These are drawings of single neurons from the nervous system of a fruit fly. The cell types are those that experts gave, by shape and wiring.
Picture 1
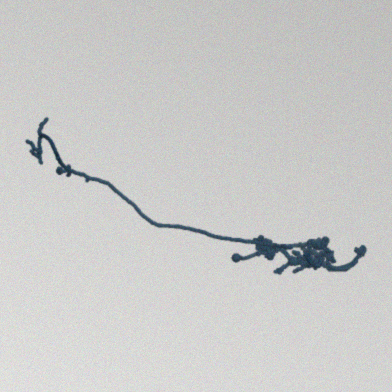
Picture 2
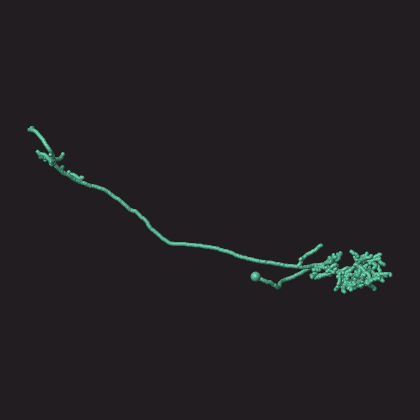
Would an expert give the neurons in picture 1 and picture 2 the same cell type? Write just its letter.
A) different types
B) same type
A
